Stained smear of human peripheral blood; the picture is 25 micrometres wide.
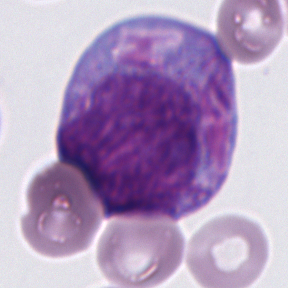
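Atypical promyelocyte at the centre of a stained peripheral blood smear. Outline roughly oval, edge smooth. Nucleus toward the lower part of the cell, leaving a wider band of cytoplasm above. Chromatin finely textured and streaky, not clumped. Cytoplasm without clear vacuoles.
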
